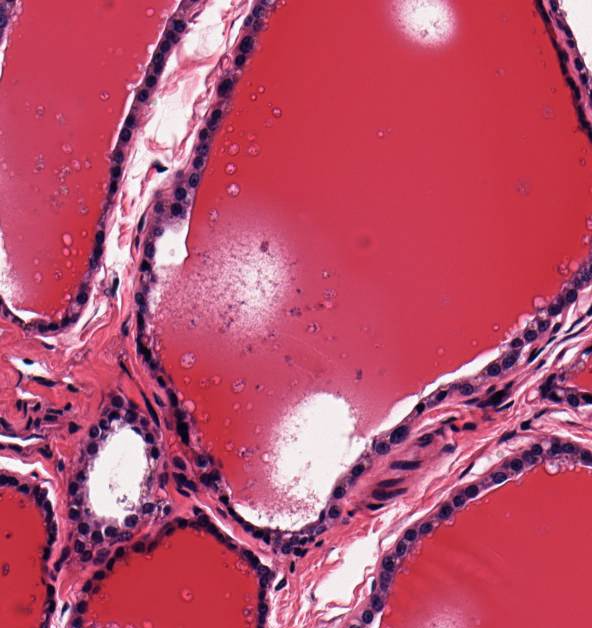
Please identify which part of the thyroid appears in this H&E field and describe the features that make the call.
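What you are looking at is thyroid follicle. See how large rounded follicles filled with pink material take up most of the field, with narrow septa between them.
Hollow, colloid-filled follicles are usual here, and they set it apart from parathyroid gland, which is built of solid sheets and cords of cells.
Now follow the single layer of low cuboidal to flattened cells lining each one, with small, round, dark nuclei in an even row.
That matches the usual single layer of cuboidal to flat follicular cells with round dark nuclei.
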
